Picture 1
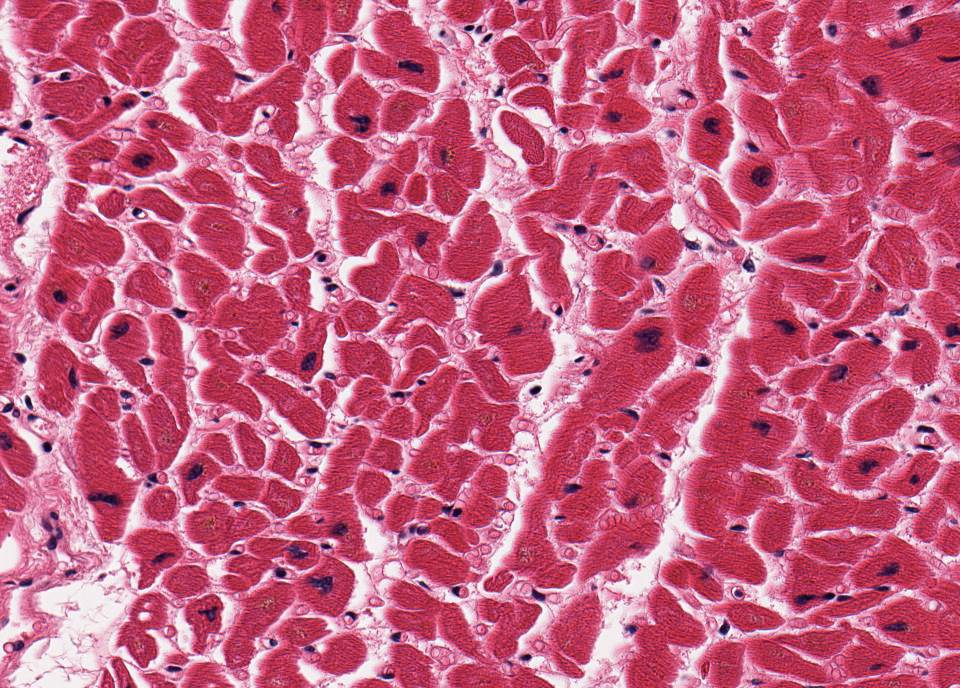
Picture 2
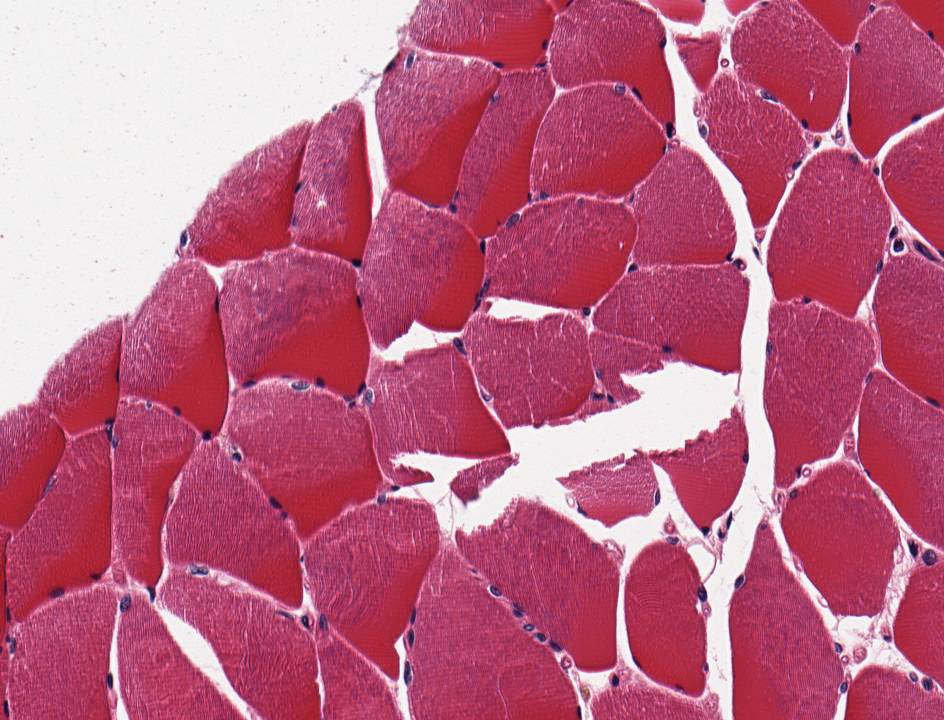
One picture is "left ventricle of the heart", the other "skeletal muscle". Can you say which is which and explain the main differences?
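Of the two, picture 1 is left ventricle of the heart and picture 2 is skeletal muscle. In the left ventricle of the heart, any visible nucleus in a muscle fibre is single and central, and faint golden-brown granules lie beside it in the centre of some fibres. The muscle cytoplasm stains a deep, dense eosin red, and the thin stroma between fibres holds many small round capillaries with flattened nuclei. In skeletal muscle, the dark, flattened nuclei lie at the fibre edges, and the deep pink-red cytoplasm is finely stippled. The fibres are broadly similar in size, with only thin strands of connective tissue between neighbours.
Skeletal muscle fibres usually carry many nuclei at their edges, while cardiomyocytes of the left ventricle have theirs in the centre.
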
